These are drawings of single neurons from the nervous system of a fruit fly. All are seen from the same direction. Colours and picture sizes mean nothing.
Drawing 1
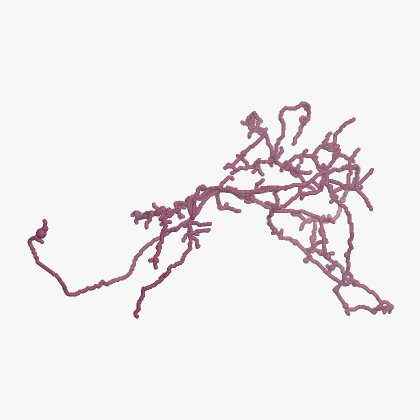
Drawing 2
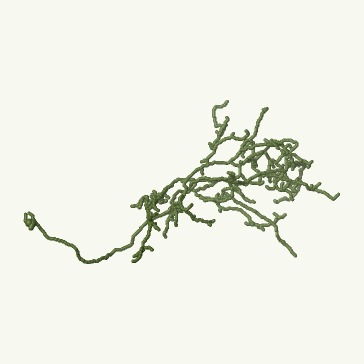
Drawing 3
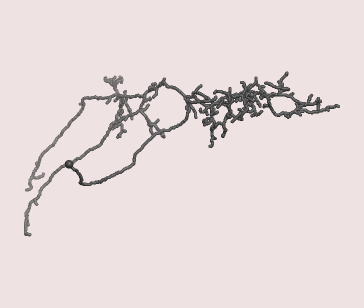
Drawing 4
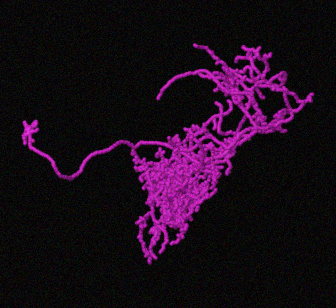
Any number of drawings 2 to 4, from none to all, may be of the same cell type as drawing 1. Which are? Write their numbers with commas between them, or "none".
2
